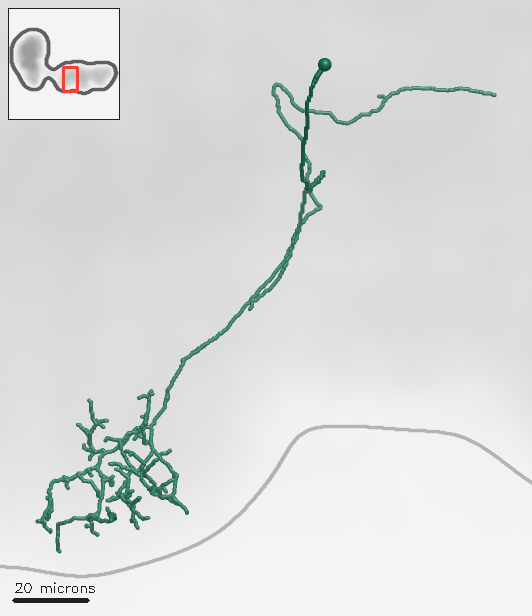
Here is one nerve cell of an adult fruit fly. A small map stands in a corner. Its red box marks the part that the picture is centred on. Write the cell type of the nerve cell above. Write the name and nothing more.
IN23B070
